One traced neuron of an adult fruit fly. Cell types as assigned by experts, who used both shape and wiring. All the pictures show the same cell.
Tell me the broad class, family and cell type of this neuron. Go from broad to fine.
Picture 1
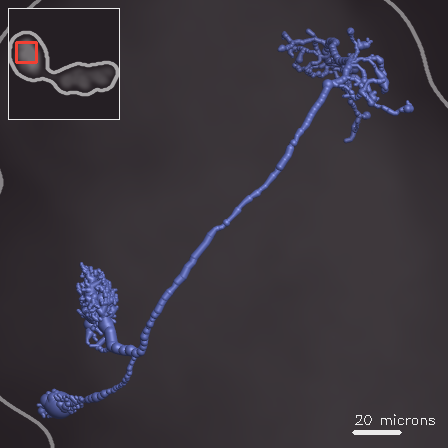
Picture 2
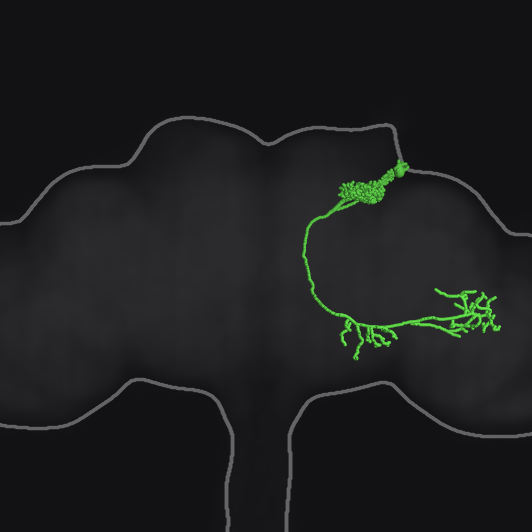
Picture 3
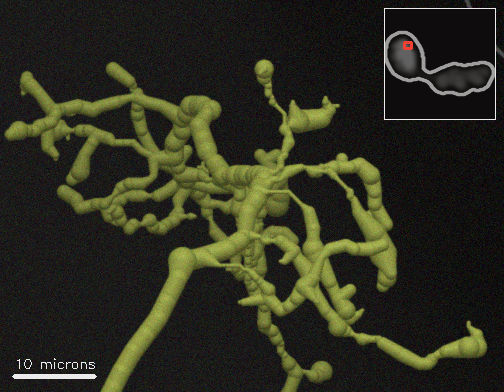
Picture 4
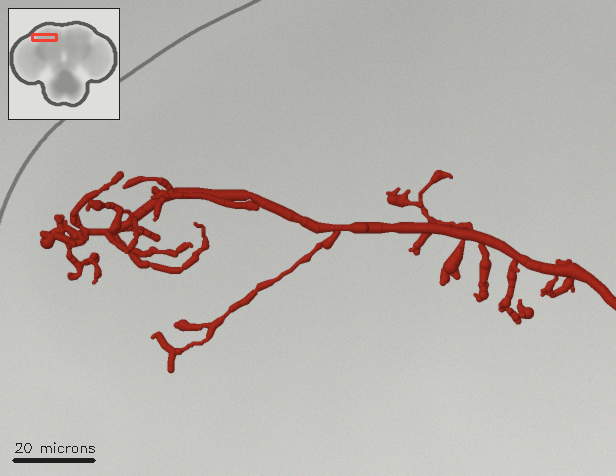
central-brain intrinsic neuron; class ALPN; DP1l_adPN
